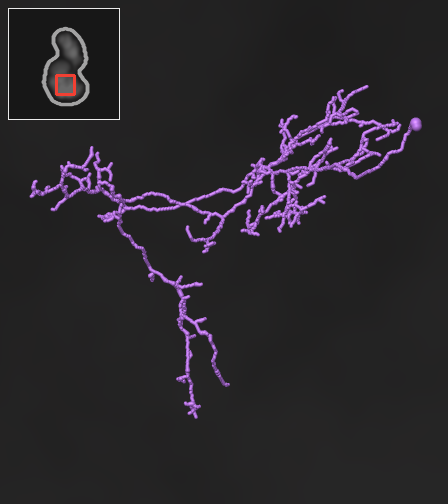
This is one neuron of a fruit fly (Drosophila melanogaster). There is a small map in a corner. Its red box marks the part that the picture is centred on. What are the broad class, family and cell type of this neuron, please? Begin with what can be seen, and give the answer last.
The cell body is at the upper right of the picture. Dozens of branch ends can be seen. This is a central-brain intrinsic neuron. Its family is hemilineage VESa1. The cell type is VES101.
